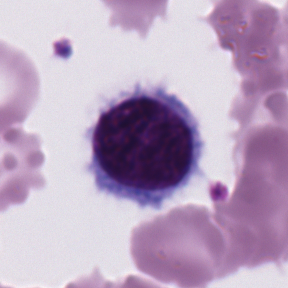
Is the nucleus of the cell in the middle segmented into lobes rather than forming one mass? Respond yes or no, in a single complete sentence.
No, what the nucleus forms is a single compact round, oval or kidney-shaped mass.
